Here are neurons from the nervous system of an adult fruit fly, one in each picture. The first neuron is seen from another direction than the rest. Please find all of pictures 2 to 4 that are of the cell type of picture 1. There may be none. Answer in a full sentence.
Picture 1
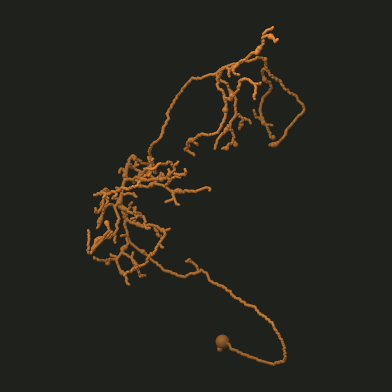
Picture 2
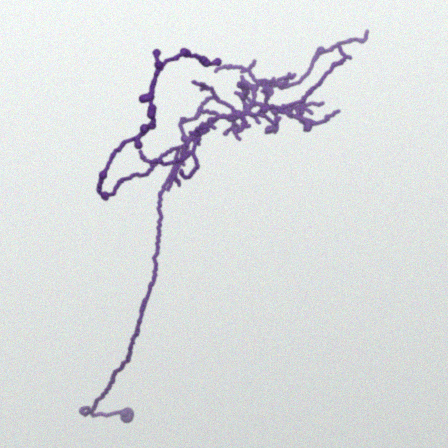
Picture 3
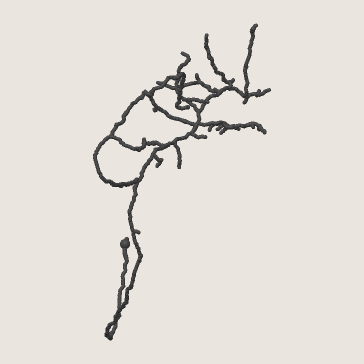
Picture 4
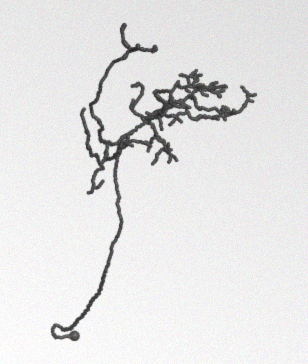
None of them is of the same cell type.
